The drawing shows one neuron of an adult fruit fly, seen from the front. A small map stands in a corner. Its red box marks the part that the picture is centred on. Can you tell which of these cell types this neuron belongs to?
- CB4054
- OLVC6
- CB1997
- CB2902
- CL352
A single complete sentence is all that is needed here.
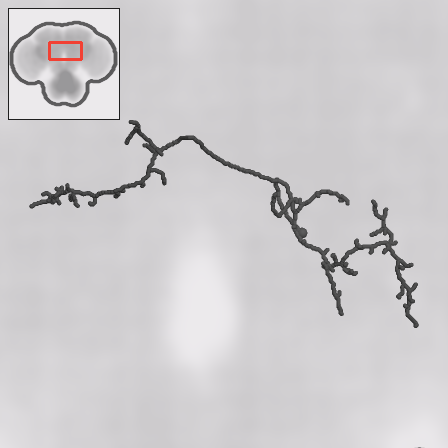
The neuron is typed under the name CB1997.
